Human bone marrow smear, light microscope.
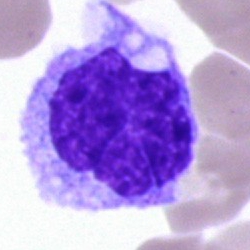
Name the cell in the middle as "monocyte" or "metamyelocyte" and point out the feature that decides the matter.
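This is a monocyte.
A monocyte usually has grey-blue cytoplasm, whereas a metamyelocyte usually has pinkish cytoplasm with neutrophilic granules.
So look first at the cytoplasm here, which is pale greyish-lilac. Then see the notch in the upper right edge of the nucleus. Fine crease lines run across the nucleus and give it a folded look. Above the nucleus, clear vacuoles sit in the cytoplasm.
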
